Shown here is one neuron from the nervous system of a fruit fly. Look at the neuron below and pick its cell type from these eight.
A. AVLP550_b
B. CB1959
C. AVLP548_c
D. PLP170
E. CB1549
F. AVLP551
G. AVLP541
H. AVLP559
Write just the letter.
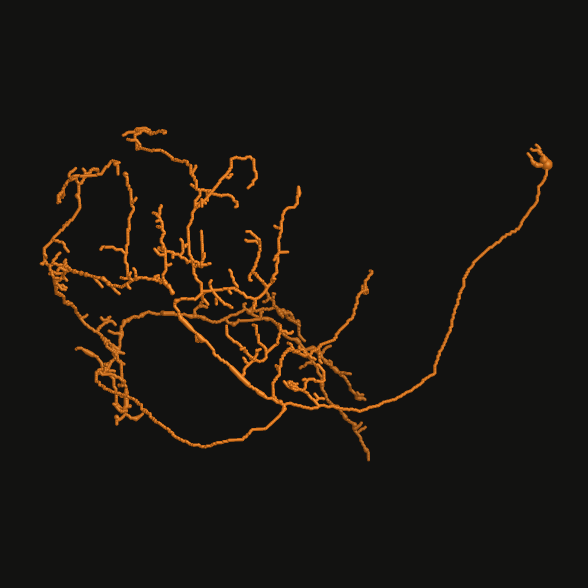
G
